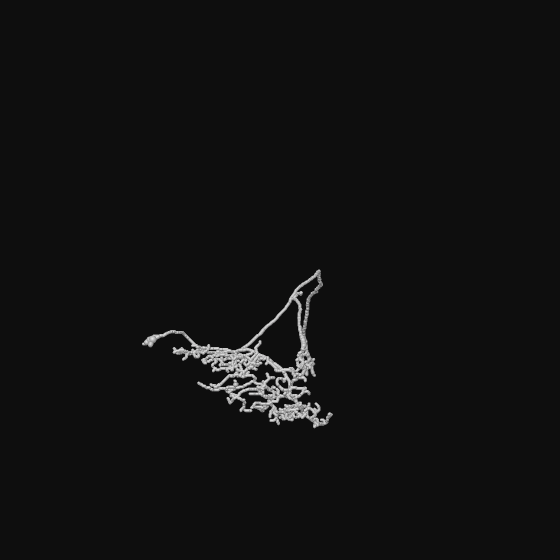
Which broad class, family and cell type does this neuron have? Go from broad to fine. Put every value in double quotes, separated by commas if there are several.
"central-brain intrinsic neuron", "hemilineage ALl1_ventral", "SAD052"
